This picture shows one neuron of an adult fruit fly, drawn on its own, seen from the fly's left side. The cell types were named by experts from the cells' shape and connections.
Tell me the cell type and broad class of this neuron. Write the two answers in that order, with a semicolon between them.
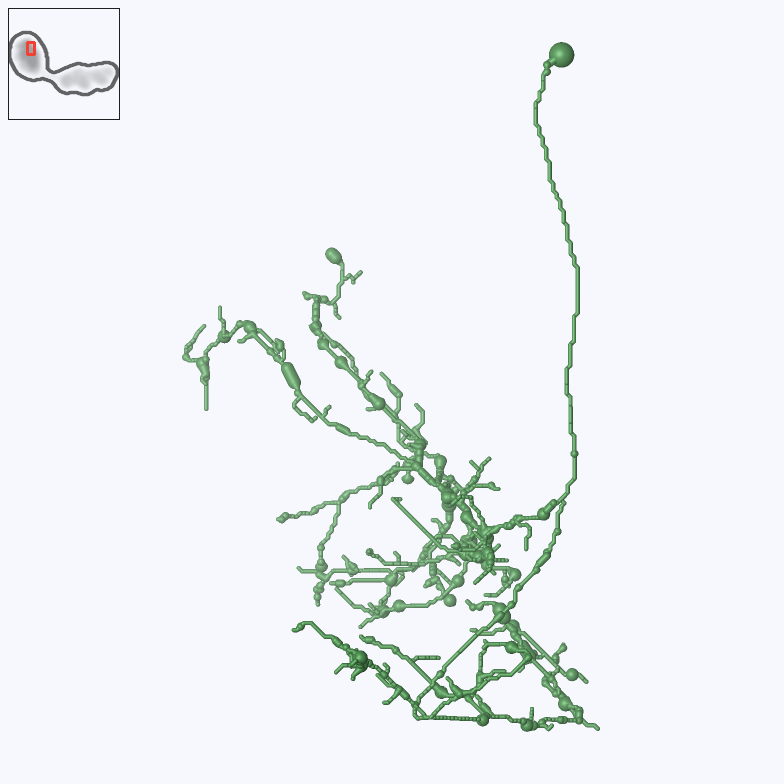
CL239; central-brain intrinsic neuron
